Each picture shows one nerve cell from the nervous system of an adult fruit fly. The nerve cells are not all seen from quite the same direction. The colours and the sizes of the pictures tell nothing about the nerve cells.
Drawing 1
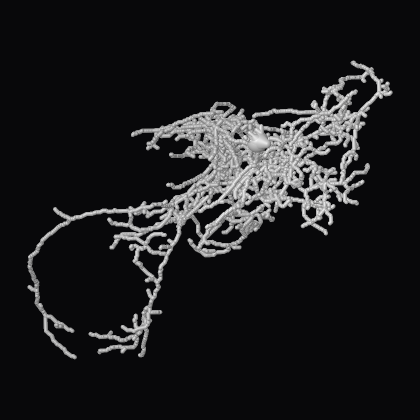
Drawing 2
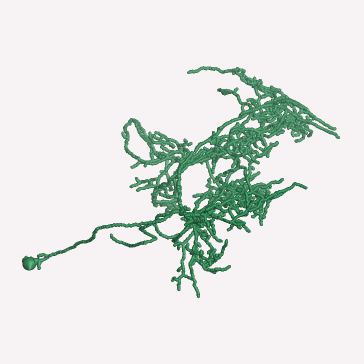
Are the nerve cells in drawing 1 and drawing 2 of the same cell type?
yes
